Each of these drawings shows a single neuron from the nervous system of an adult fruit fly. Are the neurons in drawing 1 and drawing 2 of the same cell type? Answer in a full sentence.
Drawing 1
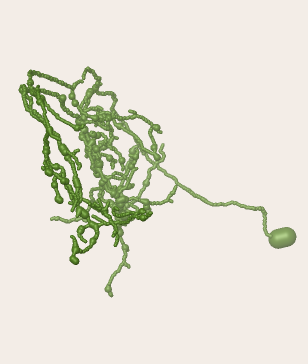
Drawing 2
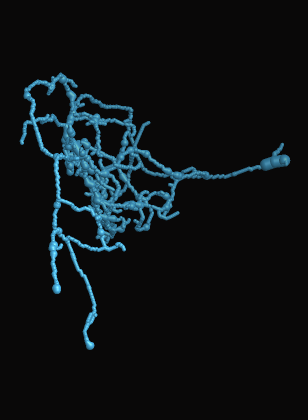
They are of the same cell type.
